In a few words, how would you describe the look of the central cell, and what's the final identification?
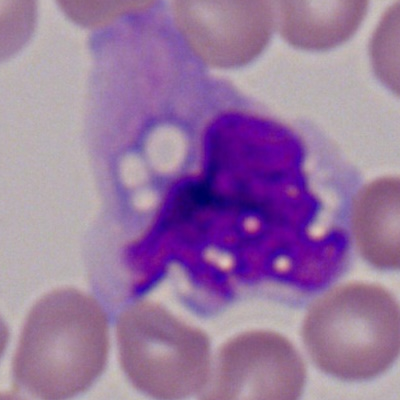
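Start with the nucleus, which is irregular and folded, its edge indented and uneven. It occupies the lower right part of the cell. Its chromatin stains deep purple. Surrounding it is abundant cytoplasm of a pale grey-blue. This is a monocyte.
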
